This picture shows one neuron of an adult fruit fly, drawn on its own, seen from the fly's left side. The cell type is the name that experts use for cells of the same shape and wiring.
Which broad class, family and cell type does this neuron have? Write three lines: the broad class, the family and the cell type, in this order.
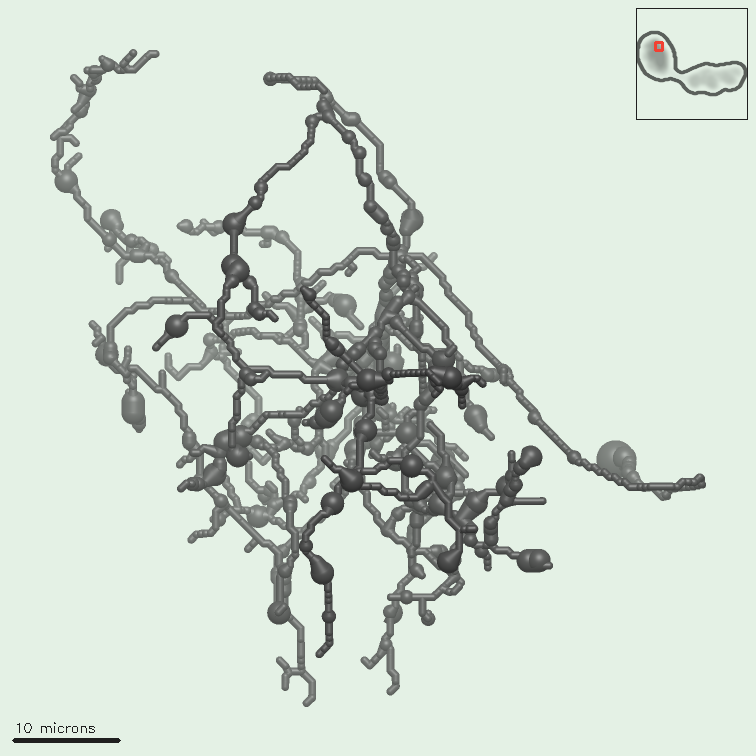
central-brain intrinsic neuron
hemilineage LHp1
CB2786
